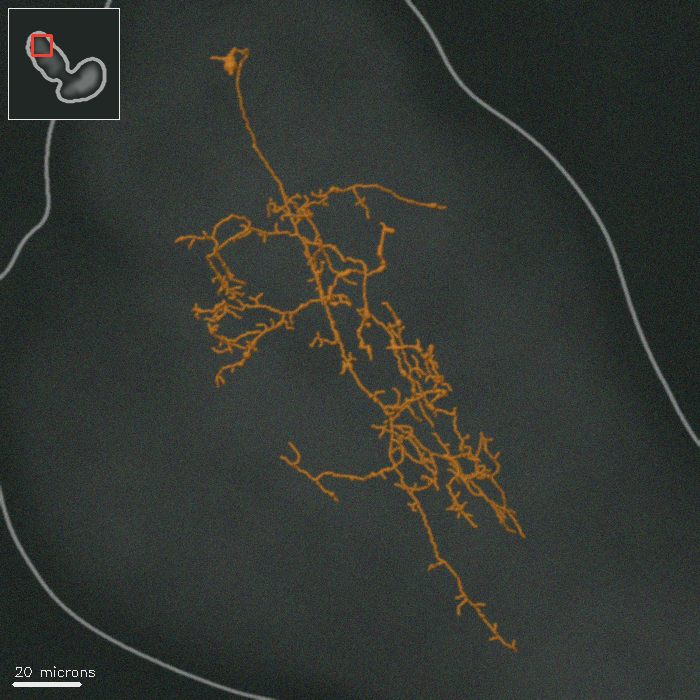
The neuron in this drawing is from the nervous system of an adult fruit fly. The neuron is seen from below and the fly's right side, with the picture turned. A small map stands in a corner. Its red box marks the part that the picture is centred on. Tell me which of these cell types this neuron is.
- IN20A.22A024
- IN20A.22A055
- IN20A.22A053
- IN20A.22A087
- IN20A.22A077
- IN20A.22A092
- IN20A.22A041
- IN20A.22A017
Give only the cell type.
IN20A.22A017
